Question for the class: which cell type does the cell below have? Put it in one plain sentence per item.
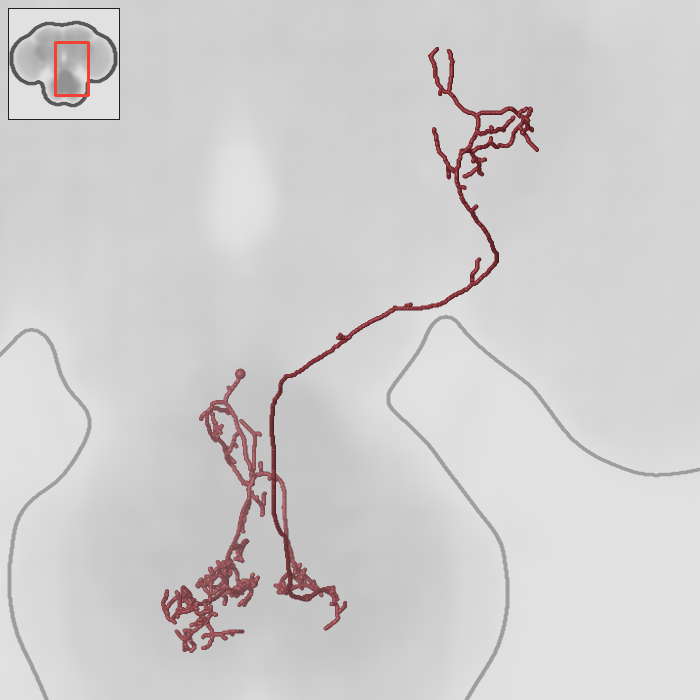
The cell type is AN23B026.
